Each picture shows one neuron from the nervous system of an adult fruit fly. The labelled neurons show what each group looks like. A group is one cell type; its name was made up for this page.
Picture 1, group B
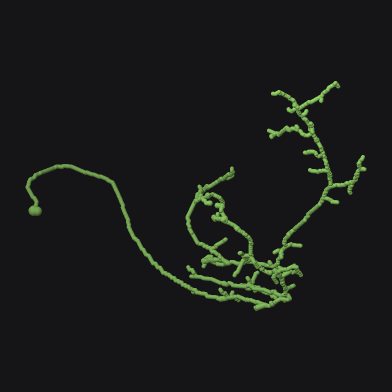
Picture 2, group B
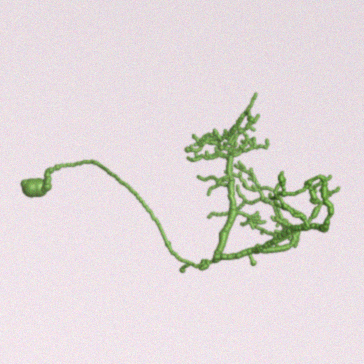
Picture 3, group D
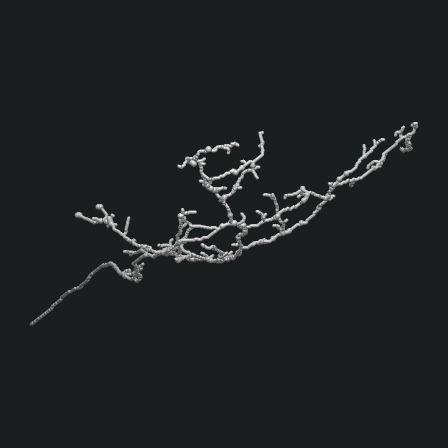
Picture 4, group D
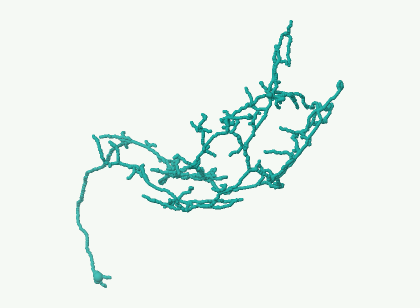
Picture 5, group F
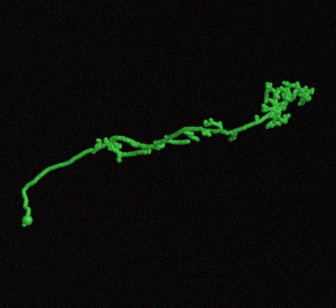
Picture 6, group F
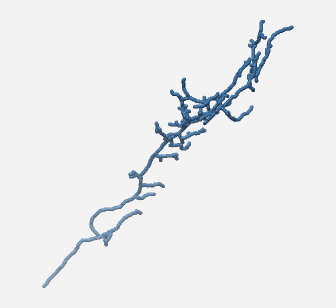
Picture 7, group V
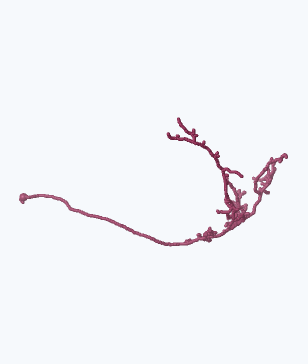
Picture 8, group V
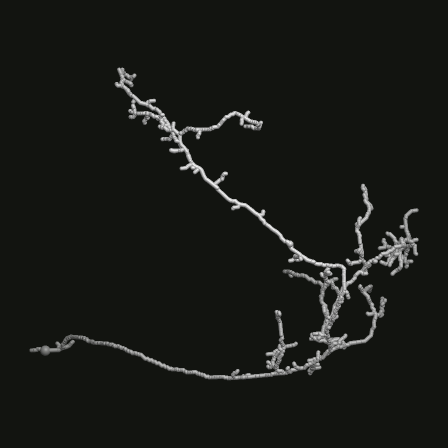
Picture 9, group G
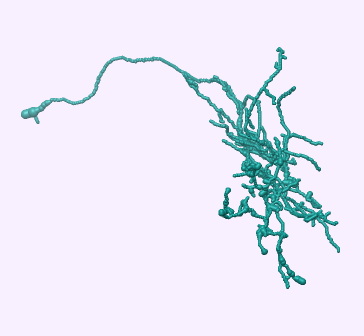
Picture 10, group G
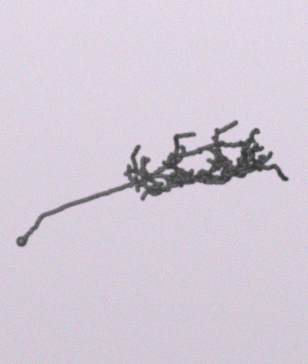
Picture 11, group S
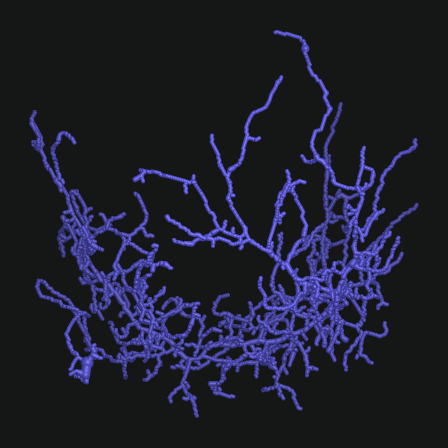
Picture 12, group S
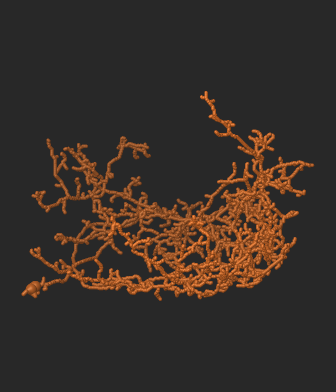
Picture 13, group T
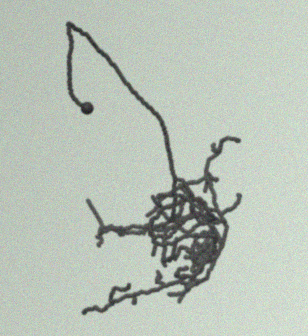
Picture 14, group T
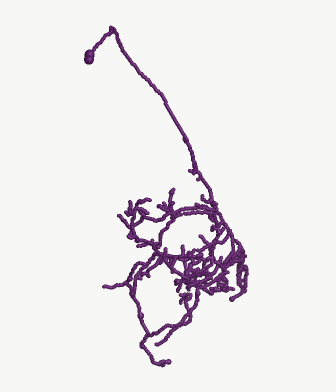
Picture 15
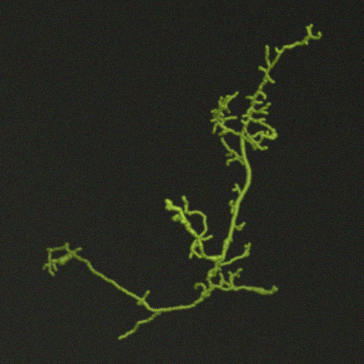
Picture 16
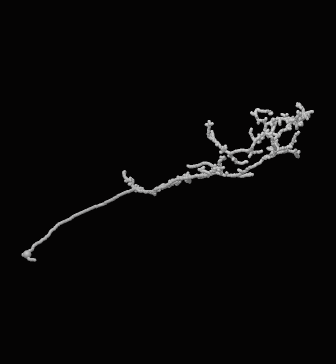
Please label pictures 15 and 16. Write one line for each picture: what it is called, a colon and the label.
15: group B
16: group D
